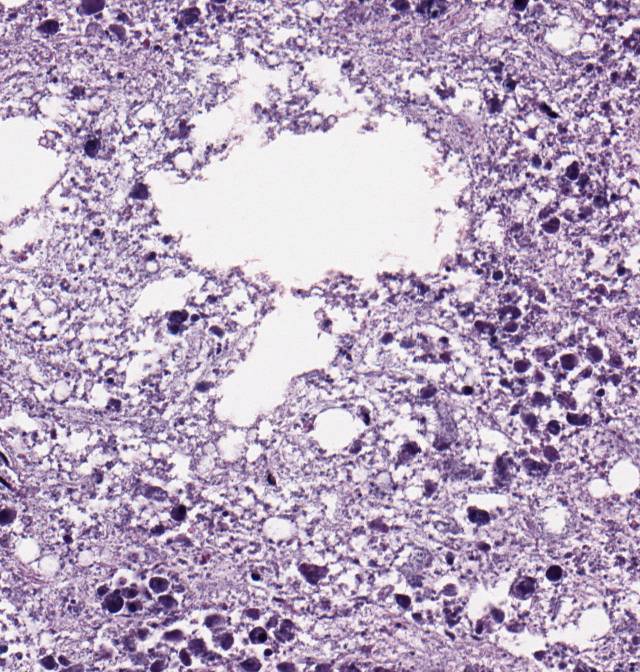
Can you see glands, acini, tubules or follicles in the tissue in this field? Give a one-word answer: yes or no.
No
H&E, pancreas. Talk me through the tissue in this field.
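First, the background: most of the field is a loose, finely fibrillary, pale purple matrix. Second, numerous small round clear vacuoles are scattered throughout that matrix. Third, dark purple rounded bodies are most crowded along the right side and at the bottom left. Last, these bodies are densely and uniformly stained, with little visible internal detail.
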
